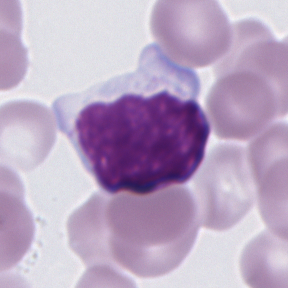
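Large granular lymphocyte with an irregular, angular outline rather than a round one. At the top the cytoplasm bulges into a broad pale projection; its colour is pale greyish blue. The nucleus is one broad mass with slightly uneven edges and no division into lobes.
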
